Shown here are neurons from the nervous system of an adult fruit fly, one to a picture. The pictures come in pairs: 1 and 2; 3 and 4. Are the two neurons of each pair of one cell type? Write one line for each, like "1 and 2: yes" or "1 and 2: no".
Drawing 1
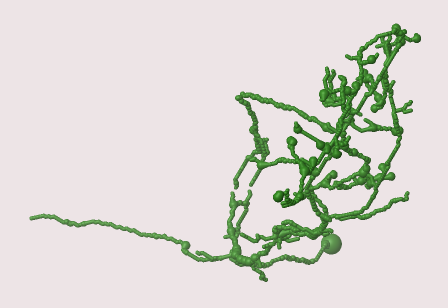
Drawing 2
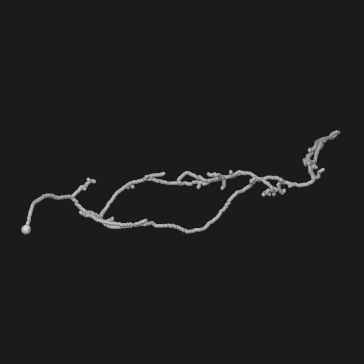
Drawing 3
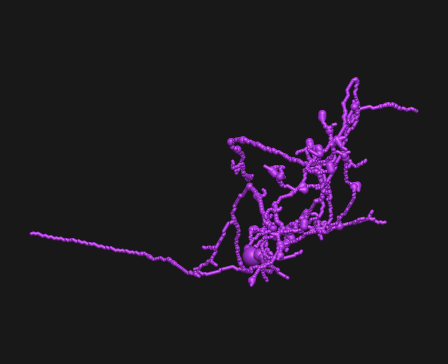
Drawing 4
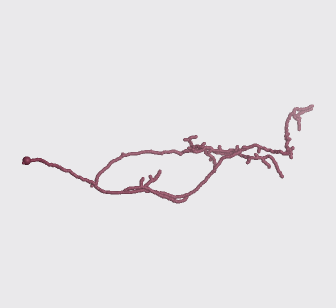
1 and 2: yes
3 and 4: yes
